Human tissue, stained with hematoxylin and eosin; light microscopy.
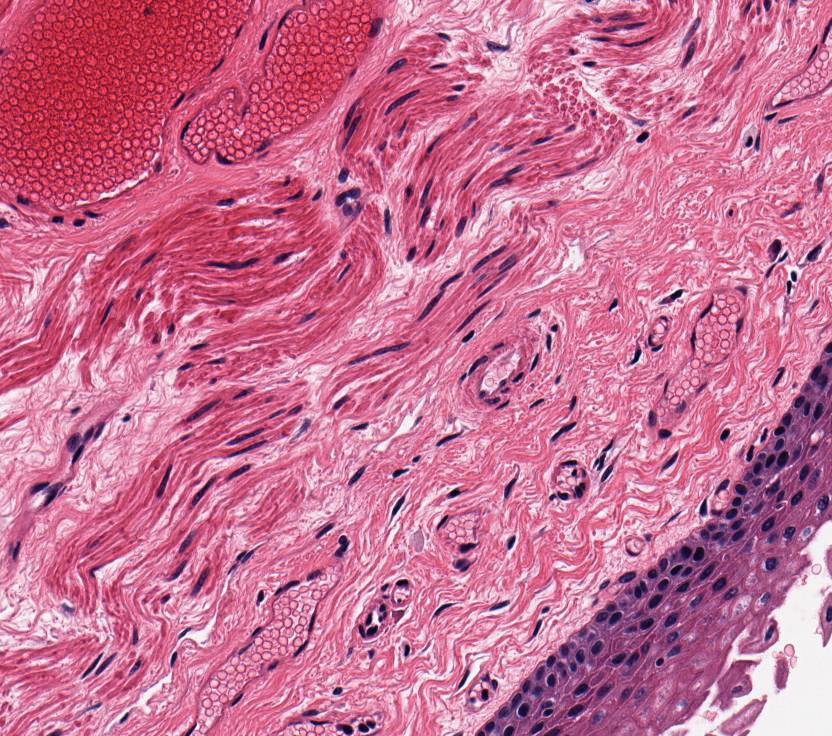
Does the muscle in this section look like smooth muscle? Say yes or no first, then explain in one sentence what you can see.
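Yes. The smooth muscle cells have elongated, cigar-shaped dark nuclei.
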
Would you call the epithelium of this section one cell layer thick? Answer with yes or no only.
No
